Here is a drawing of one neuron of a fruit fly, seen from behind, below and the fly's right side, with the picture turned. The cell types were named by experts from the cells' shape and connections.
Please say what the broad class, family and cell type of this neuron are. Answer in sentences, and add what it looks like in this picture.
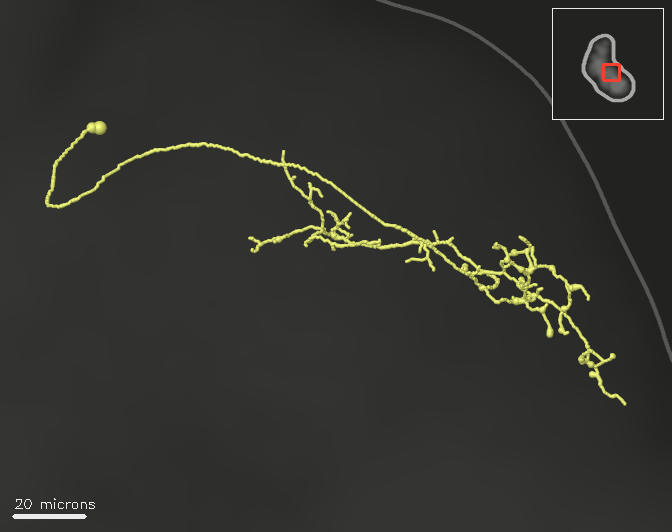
This is a central-brain intrinsic neuron. The family is hemilineage SIPa1_ventral. The cell type is SLP102. The cell body is at the upper left of the picture. From left to right in the picture it spans about 160 microns. Dozens of branch ends can be seen.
